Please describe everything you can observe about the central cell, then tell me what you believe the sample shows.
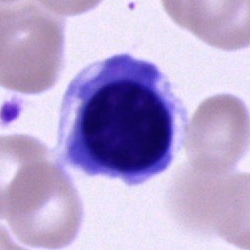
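The cytoplasm stains a deep blue. Its band is wider above and to the left of the nucleus than on the right. No granules are visible in it. A small purple fragment lies a short way to the left of the cell. The central cell is an erythroblast.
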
